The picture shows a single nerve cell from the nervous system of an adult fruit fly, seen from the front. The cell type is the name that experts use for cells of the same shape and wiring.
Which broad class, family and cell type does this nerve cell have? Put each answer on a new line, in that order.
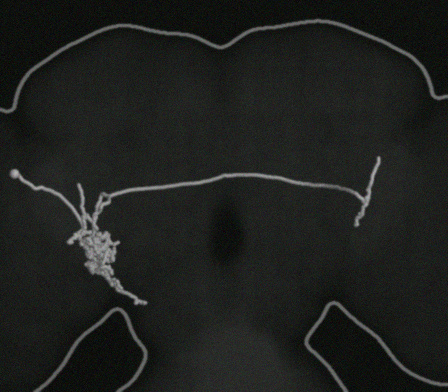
central-brain intrinsic neuron
hemilineage VLPl&d1_lateral
CB4173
